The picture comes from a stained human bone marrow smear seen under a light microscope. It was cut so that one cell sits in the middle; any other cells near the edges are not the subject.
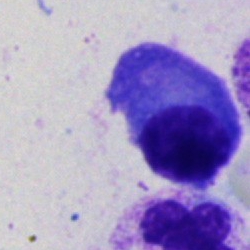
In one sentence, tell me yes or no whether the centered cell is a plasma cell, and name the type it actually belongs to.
Yes, it is a plasma cell that lies in the middle.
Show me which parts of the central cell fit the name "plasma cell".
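I'd start with the nucleus, which sits off-centre in the lower right part of the cell.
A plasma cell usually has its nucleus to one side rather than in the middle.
That placement goes with the name. Then the cytoplasm: there is plenty of it, and it stains a deep blue.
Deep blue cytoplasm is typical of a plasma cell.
Just above the nucleus, a paler zone sits in that cytoplasm.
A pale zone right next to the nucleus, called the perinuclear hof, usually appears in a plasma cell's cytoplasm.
This paler area fits that. The chromatin, for its part, is dark purple and dense.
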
